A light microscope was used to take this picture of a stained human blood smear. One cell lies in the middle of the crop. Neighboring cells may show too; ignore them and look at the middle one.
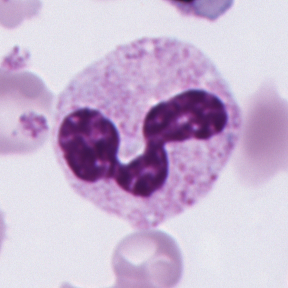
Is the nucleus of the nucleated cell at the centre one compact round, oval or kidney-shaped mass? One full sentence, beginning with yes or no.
No, into separate lobes the nucleus of the cell is divided.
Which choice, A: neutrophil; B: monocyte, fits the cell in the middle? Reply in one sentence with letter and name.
The correct identification, given in option A, is that the central cell is a neutrophil.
